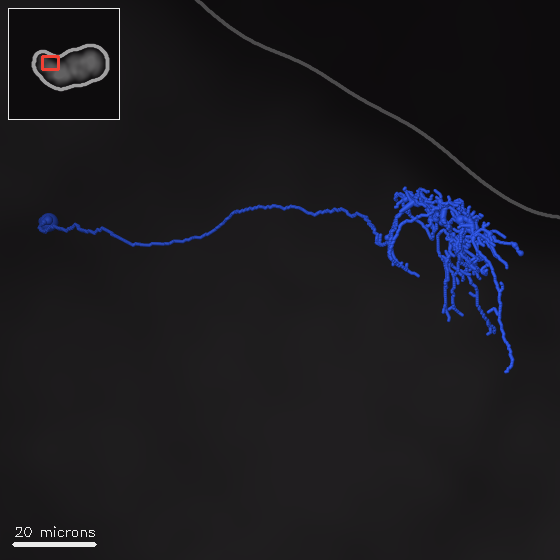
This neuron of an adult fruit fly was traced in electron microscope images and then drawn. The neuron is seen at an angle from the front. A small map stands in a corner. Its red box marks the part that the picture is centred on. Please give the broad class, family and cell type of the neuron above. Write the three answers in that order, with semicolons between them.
nerve-cord intrinsic neuron; hemilineage 03B; IN03B079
